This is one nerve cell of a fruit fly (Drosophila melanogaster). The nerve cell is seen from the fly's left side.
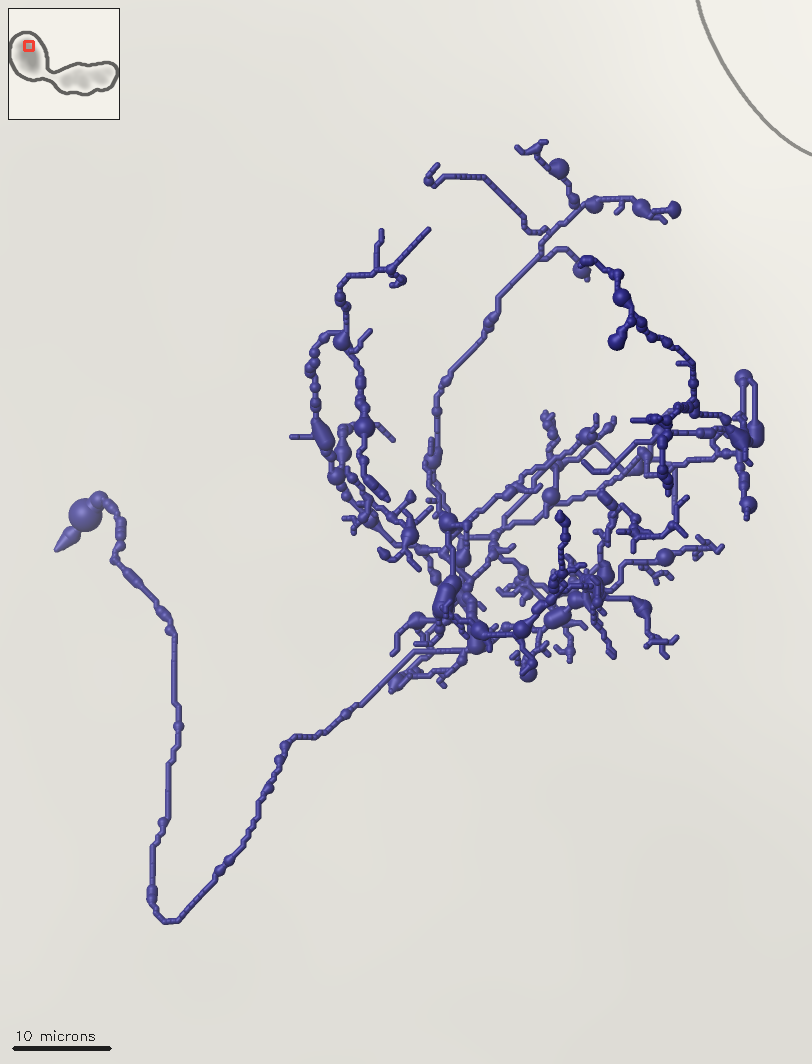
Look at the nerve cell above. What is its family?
hemilineage LHl4_dorsal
